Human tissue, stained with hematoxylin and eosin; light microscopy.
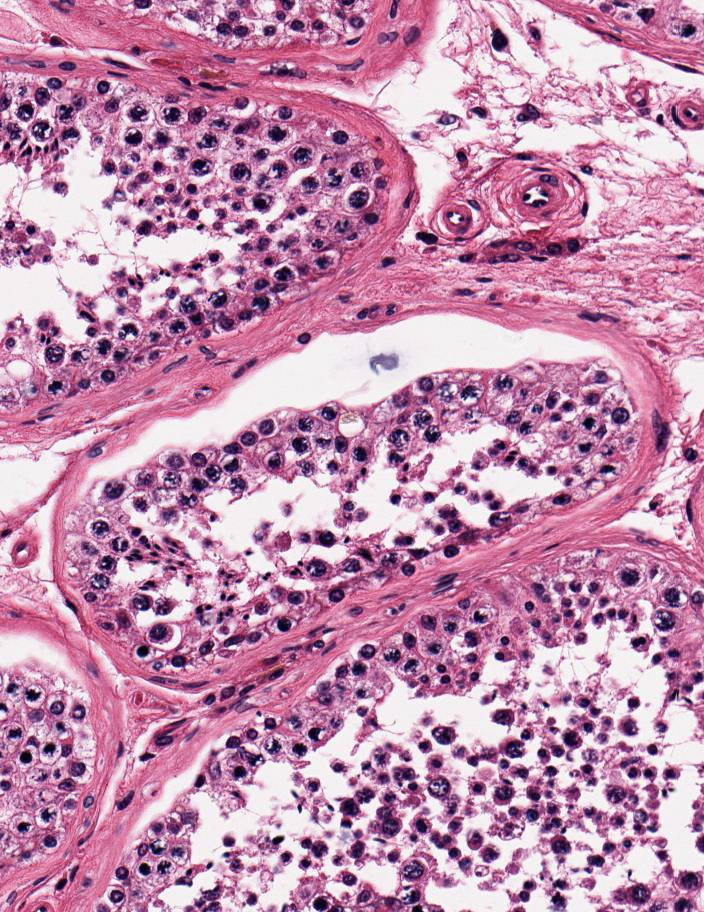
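Testis. The tubules' stratified lining, several cells deep, reaches from wall toward centre. Many are large round cells with round dark nuclei and coarse clumped chromatin. Centres hold loosened, scattered cells among pale spaces. See the clear gap where cells left the central tubule's upper wall.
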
